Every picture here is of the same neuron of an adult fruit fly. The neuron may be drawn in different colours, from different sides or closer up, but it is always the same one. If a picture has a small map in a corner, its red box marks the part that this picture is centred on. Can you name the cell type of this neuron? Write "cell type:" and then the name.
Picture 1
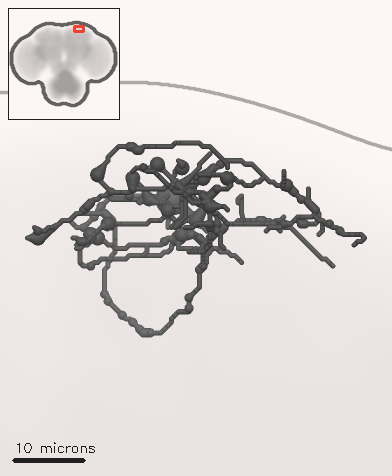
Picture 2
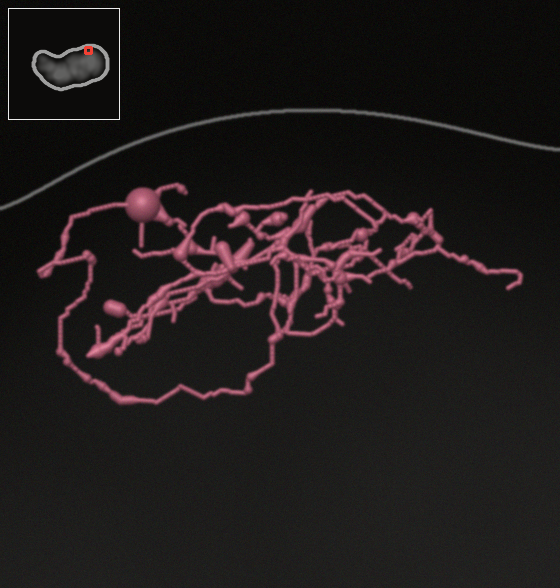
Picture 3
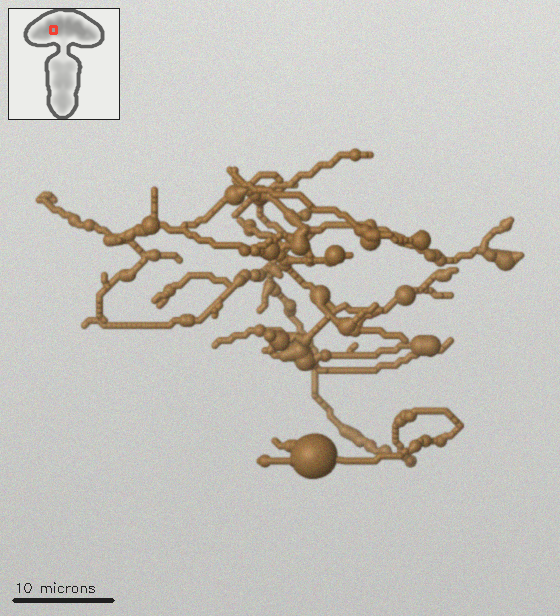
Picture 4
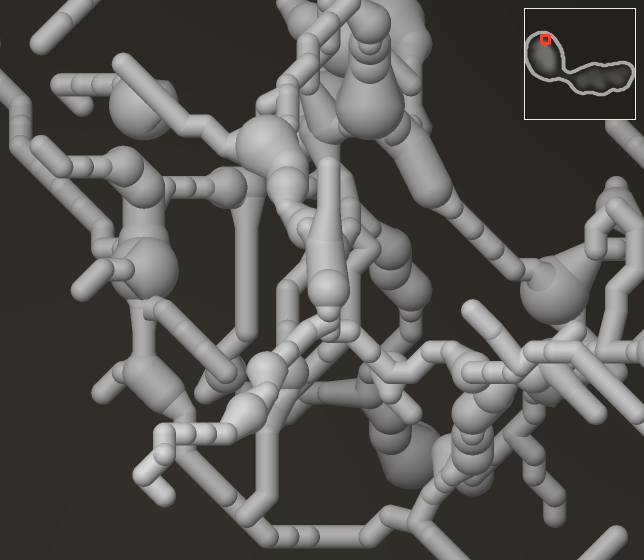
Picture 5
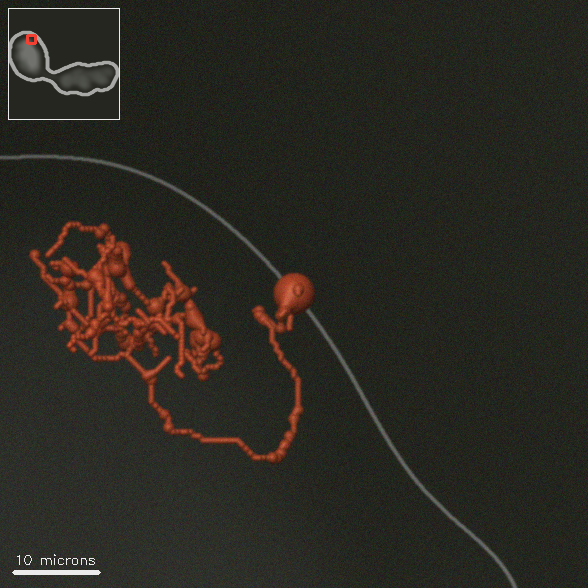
cell type: CB4129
